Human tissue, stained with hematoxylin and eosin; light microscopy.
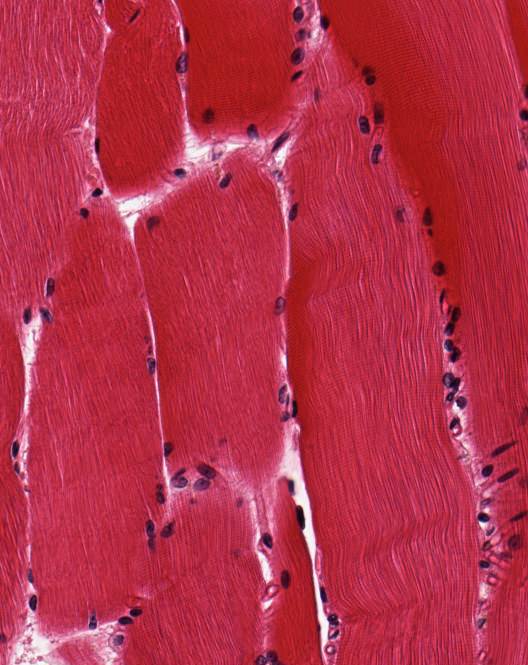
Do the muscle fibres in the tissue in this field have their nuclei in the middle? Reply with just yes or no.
No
